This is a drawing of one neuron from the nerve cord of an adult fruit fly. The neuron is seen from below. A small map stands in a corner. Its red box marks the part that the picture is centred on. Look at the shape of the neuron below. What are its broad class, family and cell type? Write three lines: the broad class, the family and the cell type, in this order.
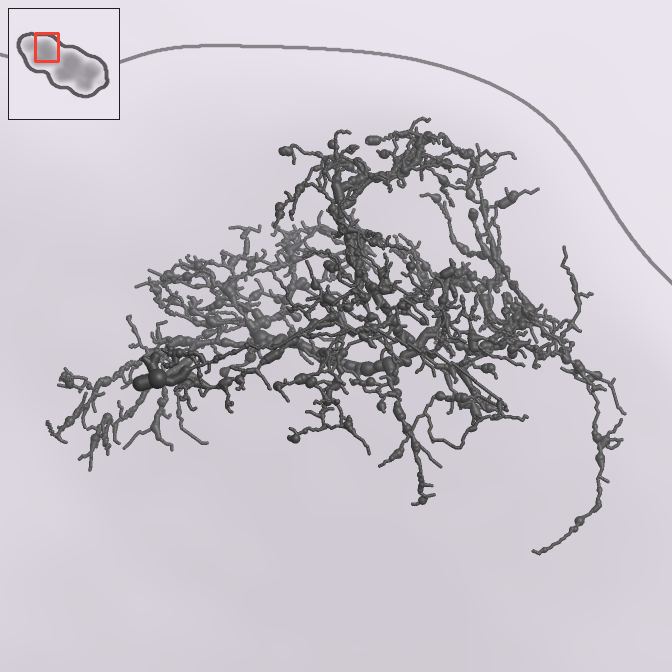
nerve-cord intrinsic neuron
hemilineage 16B
IN16B032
